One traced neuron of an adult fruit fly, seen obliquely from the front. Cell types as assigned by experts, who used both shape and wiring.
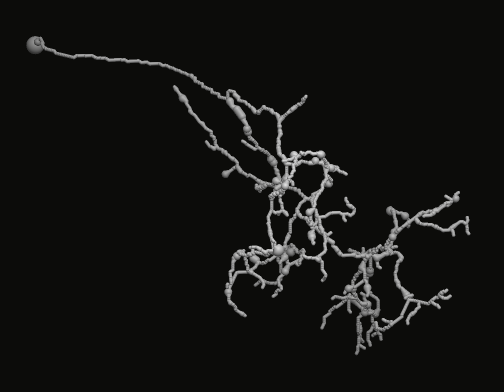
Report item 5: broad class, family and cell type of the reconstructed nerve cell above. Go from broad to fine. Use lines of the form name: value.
broad class: central-brain intrinsic neuron
family: hemilineage ALl1_dorsal
cell type: lLN13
